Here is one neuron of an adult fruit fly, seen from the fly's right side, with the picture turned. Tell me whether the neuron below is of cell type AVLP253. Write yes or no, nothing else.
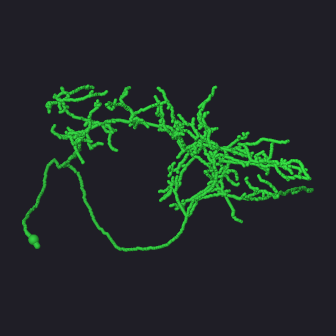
yes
